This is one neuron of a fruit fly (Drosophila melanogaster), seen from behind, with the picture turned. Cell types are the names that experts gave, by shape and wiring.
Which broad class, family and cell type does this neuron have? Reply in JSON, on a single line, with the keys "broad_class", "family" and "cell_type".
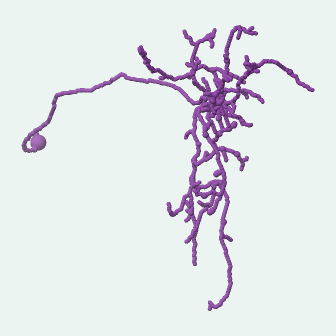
{"broad_class": "nerve-cord intrinsic neuron", "family": "hemilineage 14A", "cell_type": "IN14A105"}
